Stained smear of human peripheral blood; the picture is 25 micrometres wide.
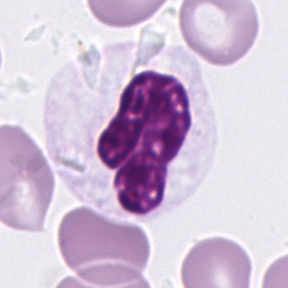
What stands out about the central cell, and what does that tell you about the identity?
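Looking at the outline, it's roughly round, though the edge is faint and poorly defined. The chromatin I see is dark purple and coarsely clumped, with small paler gaps. There's a lot of cytoplasm, covering much more area than the nucleus, and it's very pale greyish-lilac, almost colourless. So this is a segmented neutrophil.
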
